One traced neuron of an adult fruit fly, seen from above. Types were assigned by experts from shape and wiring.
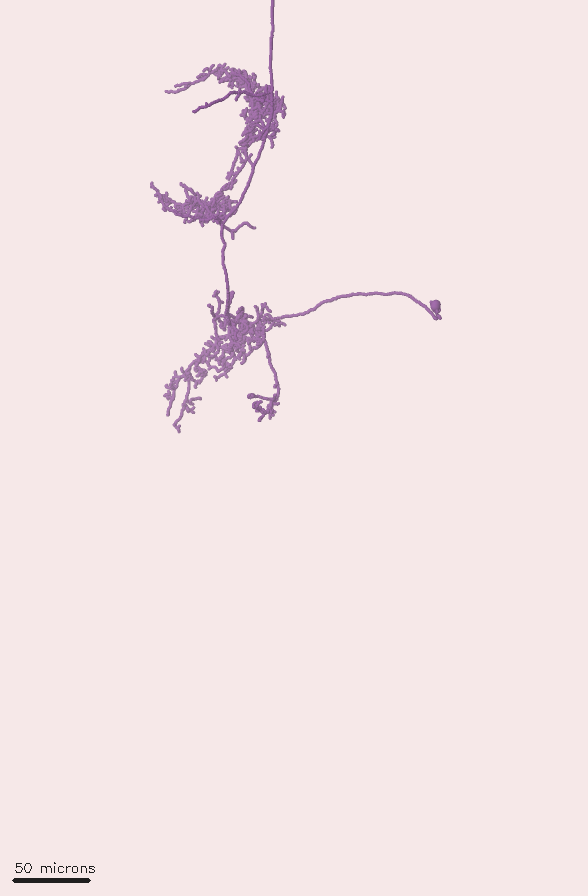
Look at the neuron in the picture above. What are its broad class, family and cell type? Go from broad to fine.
ascending neuron; hemilineage 09B; AN09B014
